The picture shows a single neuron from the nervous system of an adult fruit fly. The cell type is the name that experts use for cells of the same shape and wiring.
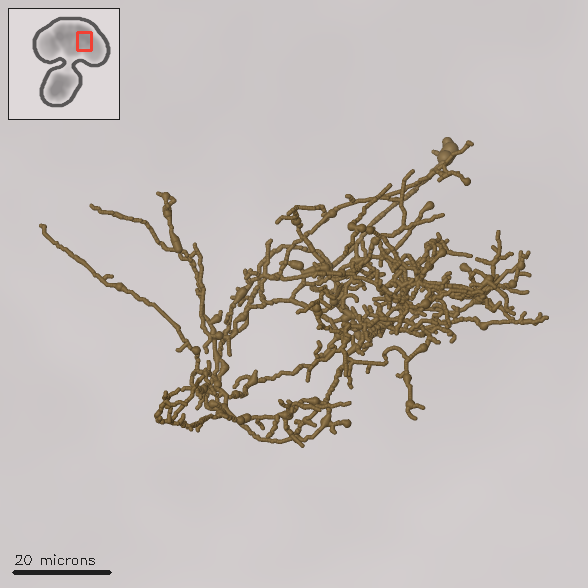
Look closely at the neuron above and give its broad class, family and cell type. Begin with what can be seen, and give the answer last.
The cell body can be seen at the upper right of the picture. From left to right in the picture it spans about 110 microns. This is a central-brain intrinsic neuron. Its family is hemilineage VPNp&v1_posterior. Its cell type is PVLP108.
